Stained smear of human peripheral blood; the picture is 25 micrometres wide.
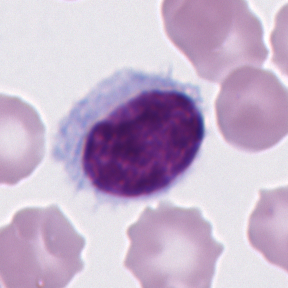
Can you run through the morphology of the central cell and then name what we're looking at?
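Fine hair-like projections fringe the cytoplasmic border, and the cell outline is irregular and frayed rather than a clean circle. By contrast, the nuclear outline is smooth, without indentation or lobes. No distinct granules appear in the cytoplasm. Name: hairy cell.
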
